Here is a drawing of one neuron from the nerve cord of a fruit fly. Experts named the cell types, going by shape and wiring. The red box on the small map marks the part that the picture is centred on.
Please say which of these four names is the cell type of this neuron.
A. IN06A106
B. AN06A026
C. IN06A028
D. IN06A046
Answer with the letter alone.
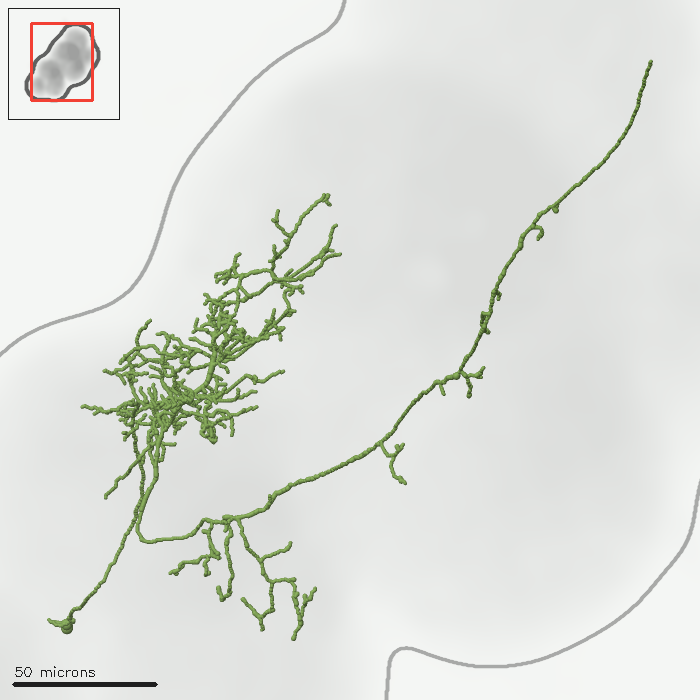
B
